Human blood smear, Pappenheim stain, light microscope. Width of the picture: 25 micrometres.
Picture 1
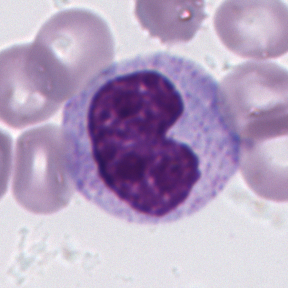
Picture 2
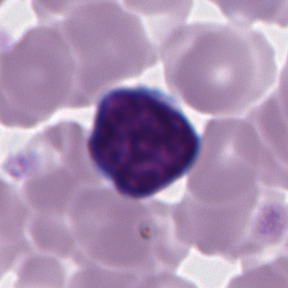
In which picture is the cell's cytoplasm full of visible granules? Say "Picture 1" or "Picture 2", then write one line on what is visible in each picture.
Picture 1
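Picture 1: The cytoplasm is dusted with many fine, faint purplish granules.
Picture 2: No distinct cytoplasmic granules are visible.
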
